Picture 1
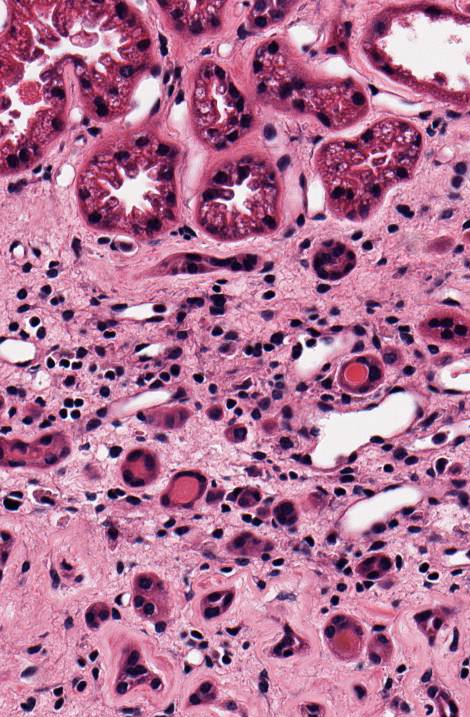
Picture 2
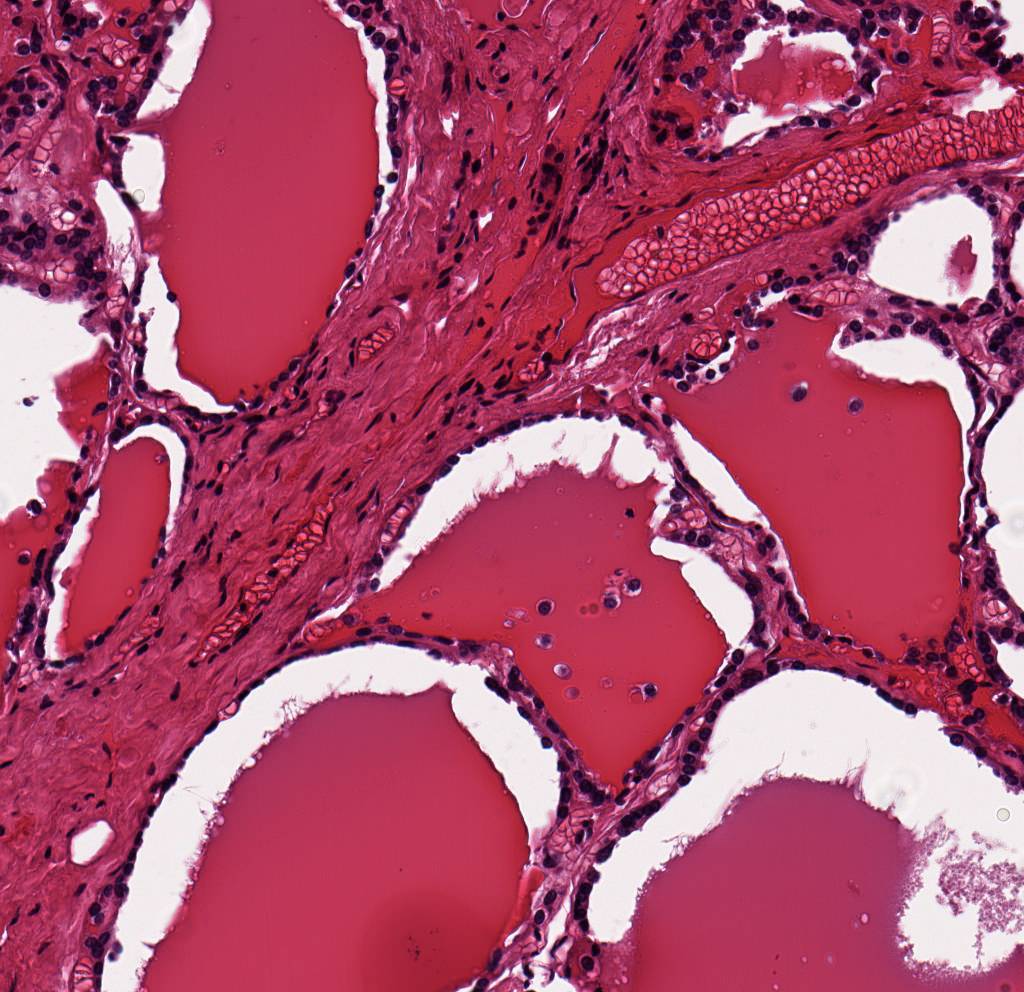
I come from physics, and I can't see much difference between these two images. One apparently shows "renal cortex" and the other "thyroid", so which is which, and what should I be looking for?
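So, renal cortex in picture 1, thyroid in picture 2. Up top, the large tubules are lined by cells with granular deep pink cytoplasm around narrow star-shaped lumina, their small round dark nuclei mostly toward the base. A middle band is crowded with small round dark lymphocyte nuclei in pale fibrillary stroma, and thick, wavy, pale pink bands ring the small tubules lower down. The thyroid's different: its units are lined by a single layer of flattened to low cuboidal cells with small dark round nuclei, and the central one has a few small rounded cells floating in its pink content. An elongated vessel packed with red blood cells crosses the upper right diagonally.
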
